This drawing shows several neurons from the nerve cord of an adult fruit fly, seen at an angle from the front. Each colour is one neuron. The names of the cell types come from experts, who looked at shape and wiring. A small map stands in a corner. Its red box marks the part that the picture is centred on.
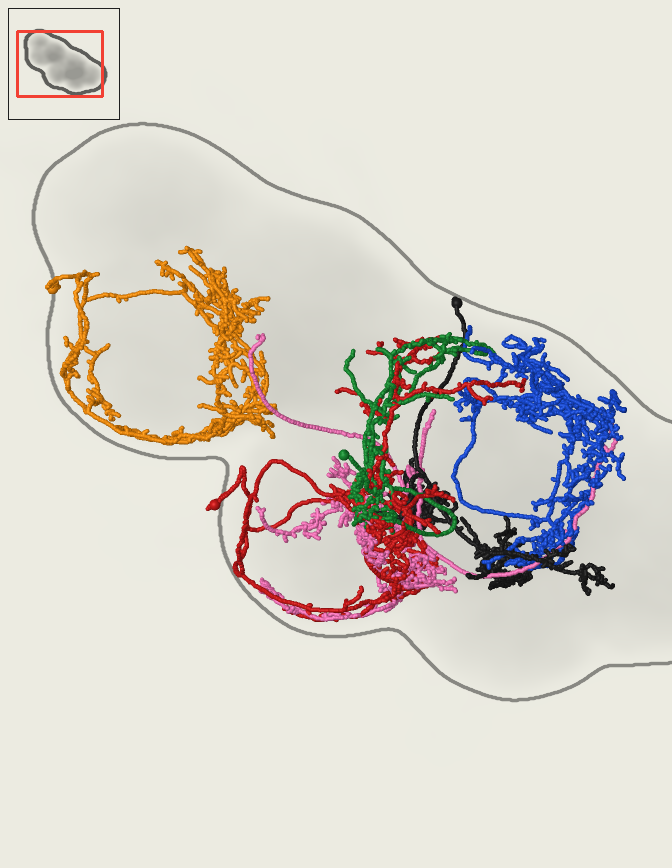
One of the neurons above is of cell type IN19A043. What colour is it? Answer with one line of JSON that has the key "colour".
{"colour": "blue"}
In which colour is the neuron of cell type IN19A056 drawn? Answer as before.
{"colour": "red"}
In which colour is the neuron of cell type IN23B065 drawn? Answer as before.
{"colour": "black"}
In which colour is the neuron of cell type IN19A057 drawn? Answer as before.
{"colour": "orange"}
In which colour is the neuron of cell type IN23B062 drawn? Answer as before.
{"colour": "pink"}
